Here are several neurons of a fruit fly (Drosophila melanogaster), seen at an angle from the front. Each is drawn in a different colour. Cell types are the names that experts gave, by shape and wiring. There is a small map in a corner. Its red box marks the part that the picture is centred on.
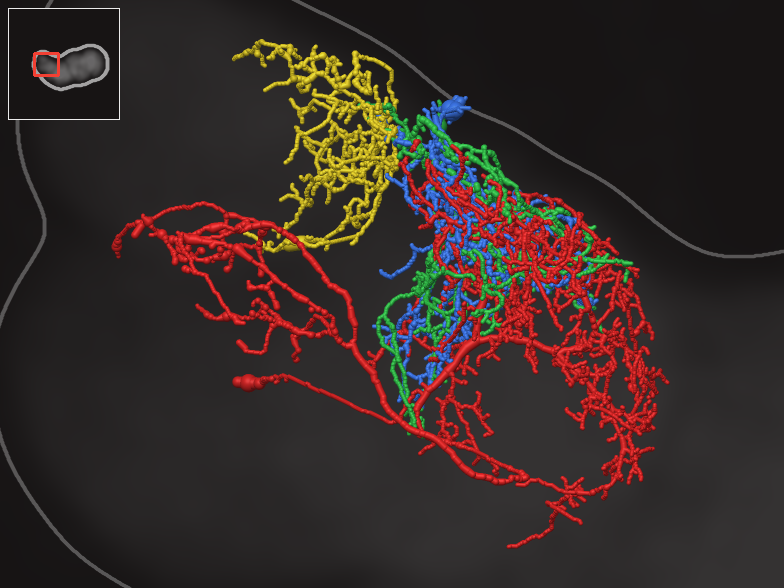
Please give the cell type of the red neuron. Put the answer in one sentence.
The cell type is INXXX066.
